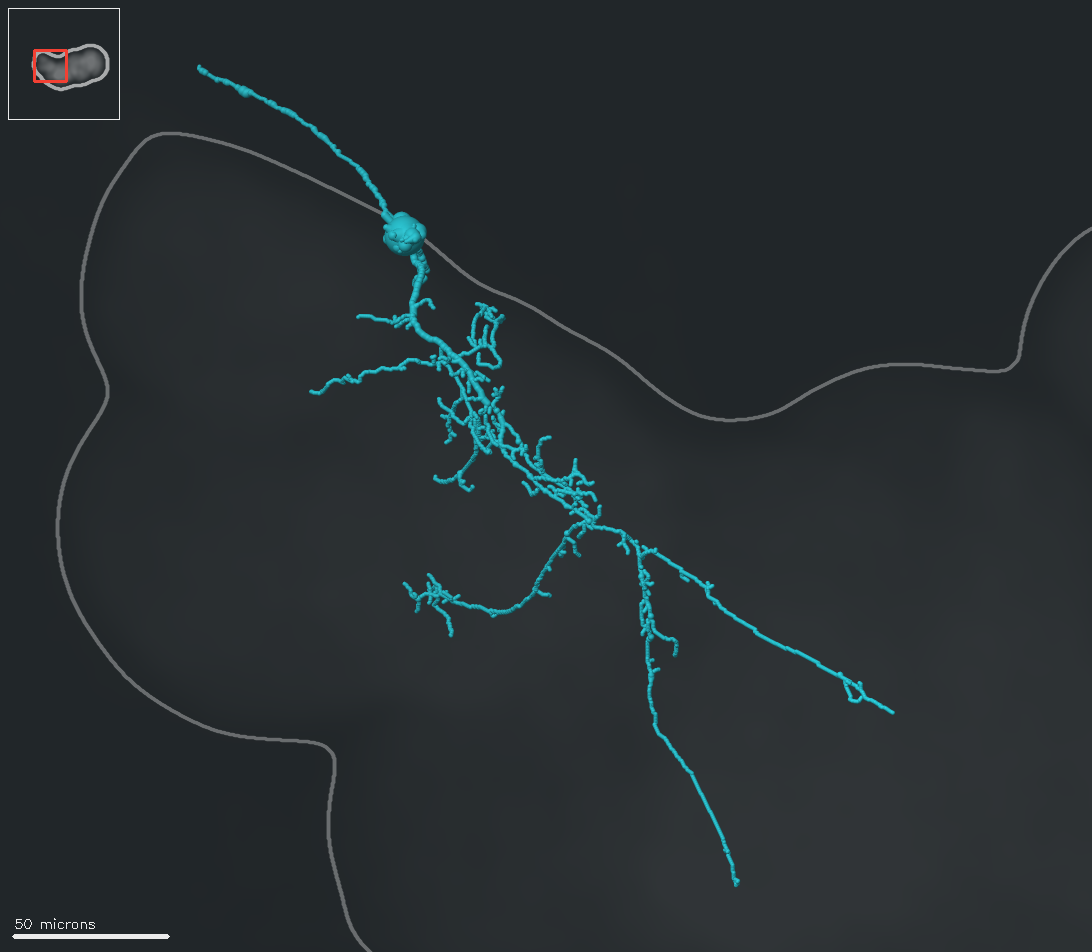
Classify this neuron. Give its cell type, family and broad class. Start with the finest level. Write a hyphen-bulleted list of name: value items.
- cell type: MNad21
- family: MNad
- broad class: motor neuron of the nerve cord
